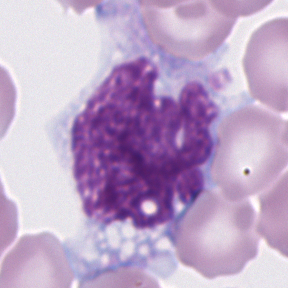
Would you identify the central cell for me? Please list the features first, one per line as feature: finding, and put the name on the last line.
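Cytoplasm: pale grey-blue
Vacuoles: a cluster of small clear ones below the nucleus
Nuclear shape: folded into twisted loops, most marked on the right
Clear spot: single and round, over the lower part of the nucleus
Identity: monocyte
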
